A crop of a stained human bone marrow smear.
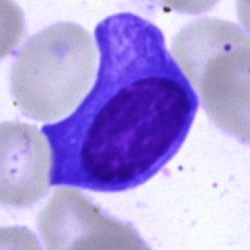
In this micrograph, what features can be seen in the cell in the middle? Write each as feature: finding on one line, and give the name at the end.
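Outline: irregular and angular, not round
Nucleus: off-centre, pushed toward the lower right
Cytoplasm: no granules that I can make out
Extension: a tapering strip of cytoplasm pointing left
Name: plasma cell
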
